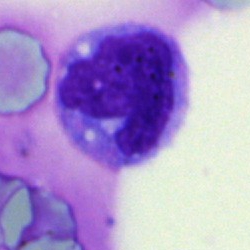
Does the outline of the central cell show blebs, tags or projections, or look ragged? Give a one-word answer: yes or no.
No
